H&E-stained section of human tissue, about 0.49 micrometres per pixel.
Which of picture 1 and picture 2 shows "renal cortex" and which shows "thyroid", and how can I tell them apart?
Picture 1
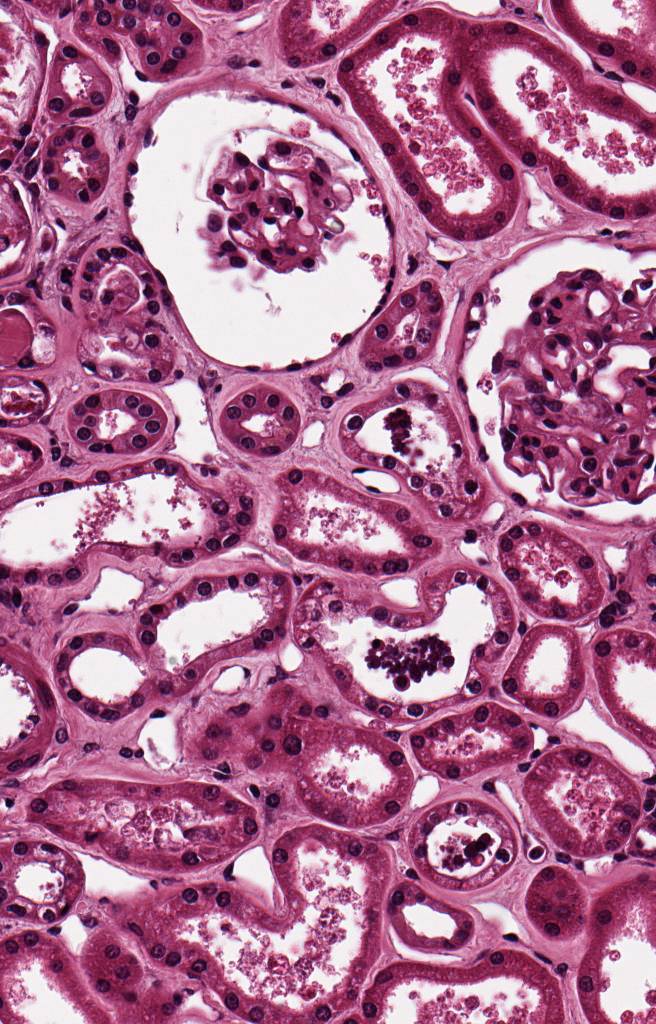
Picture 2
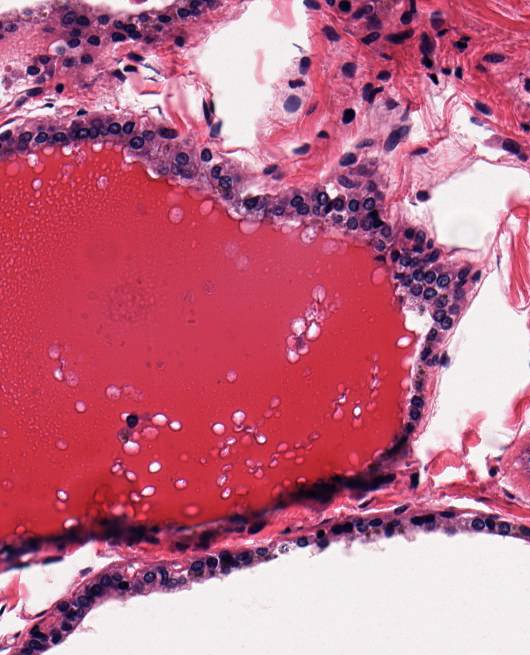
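Picture 1: renal cortex. Picture 2: thyroid. Picture 1 is packed with tubules in round, oval and elongated profiles, with two glomeruli in the upper half. Glomerulus at upper centre-left: small tuft in a wide, empty Bowman's space. Tubules lined by a single layer of cuboidal cells; nuclei round and dark, cytoplasm pink. Dense dark purple granular clumps in a few lumens, mainly near the centre. Picture 2 instead shows one large space, left and centre, filled with homogeneous deep red material. Its lining: single layer of cuboidal epithelial cells with round, dark-staining nuclei. Upper right: loose pink fibrous stroma, scattered spindle-shaped nuclei.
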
